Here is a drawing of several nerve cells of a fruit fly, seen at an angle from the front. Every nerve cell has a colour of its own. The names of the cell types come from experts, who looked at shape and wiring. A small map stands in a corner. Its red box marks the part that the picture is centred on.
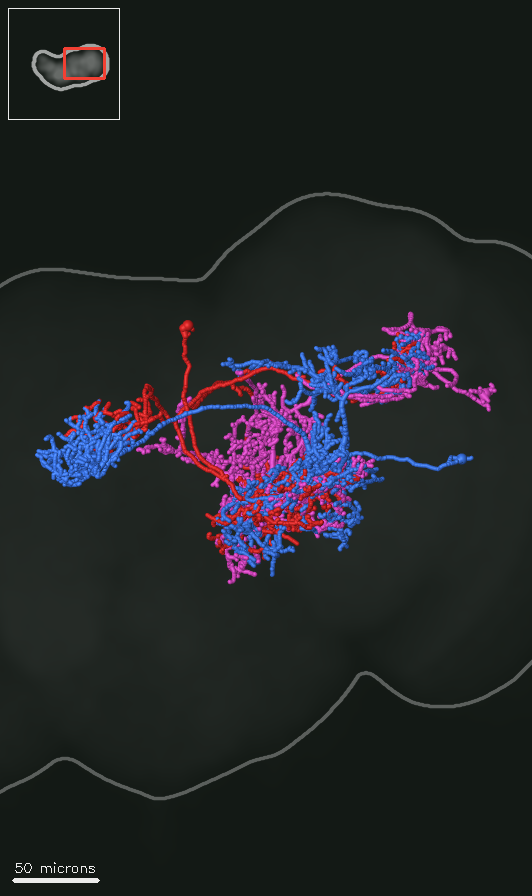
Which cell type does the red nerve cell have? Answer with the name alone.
LAL130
